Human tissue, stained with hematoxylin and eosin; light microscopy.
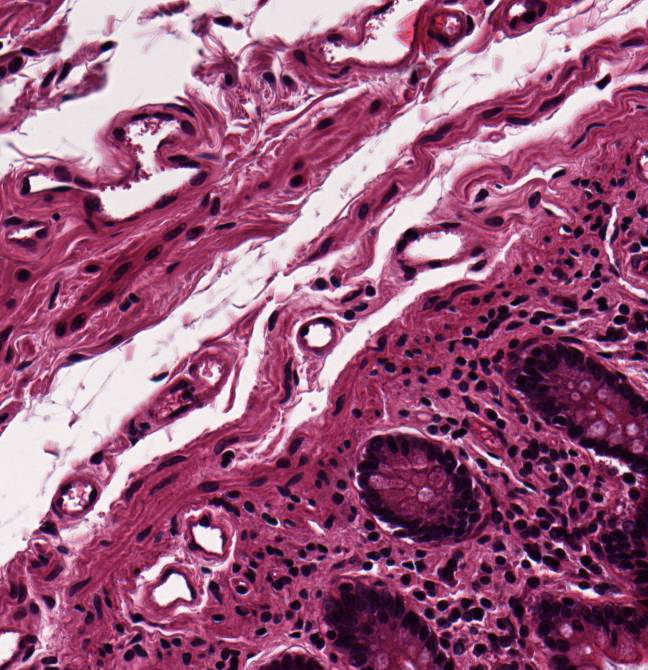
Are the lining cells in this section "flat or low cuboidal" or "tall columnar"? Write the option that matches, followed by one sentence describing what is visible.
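Tall columnar. The glands in the lower right are cut across as round profiles lined by columnar epithelium containing many pale goblet cells.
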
